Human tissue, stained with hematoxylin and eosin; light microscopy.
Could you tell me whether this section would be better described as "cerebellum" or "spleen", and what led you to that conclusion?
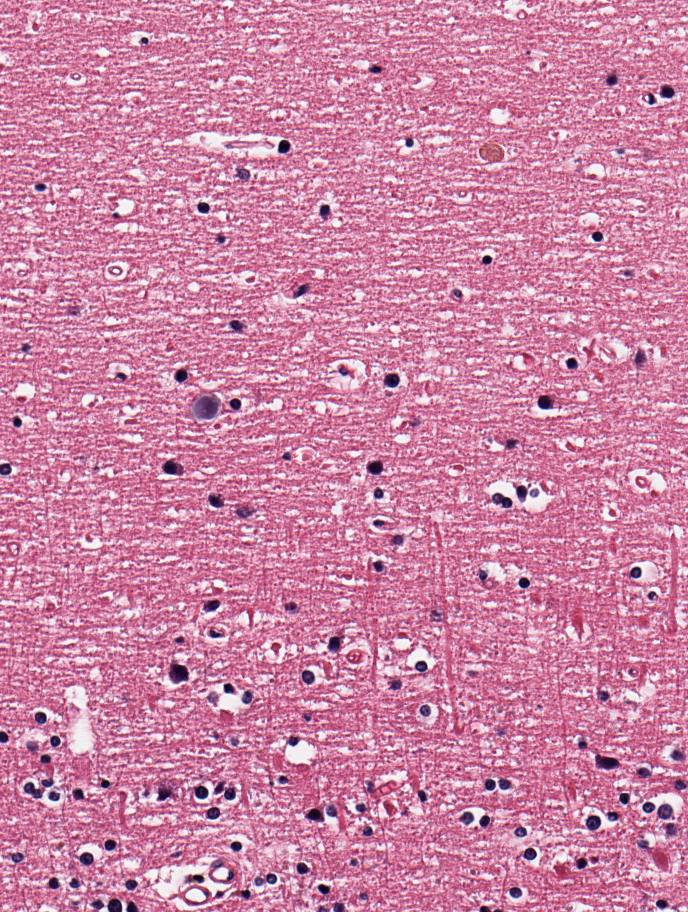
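It is cerebellum, not spleen.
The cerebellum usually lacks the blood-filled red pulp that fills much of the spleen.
The field instead is a pink, finely fibrillary matrix with scattered nuclei, without epithelium or glands. Most nuclei are small, round and dark blue. Thin pink fibres run vertically through the lower half. One larger round purple-grey body sits just left of centre.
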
